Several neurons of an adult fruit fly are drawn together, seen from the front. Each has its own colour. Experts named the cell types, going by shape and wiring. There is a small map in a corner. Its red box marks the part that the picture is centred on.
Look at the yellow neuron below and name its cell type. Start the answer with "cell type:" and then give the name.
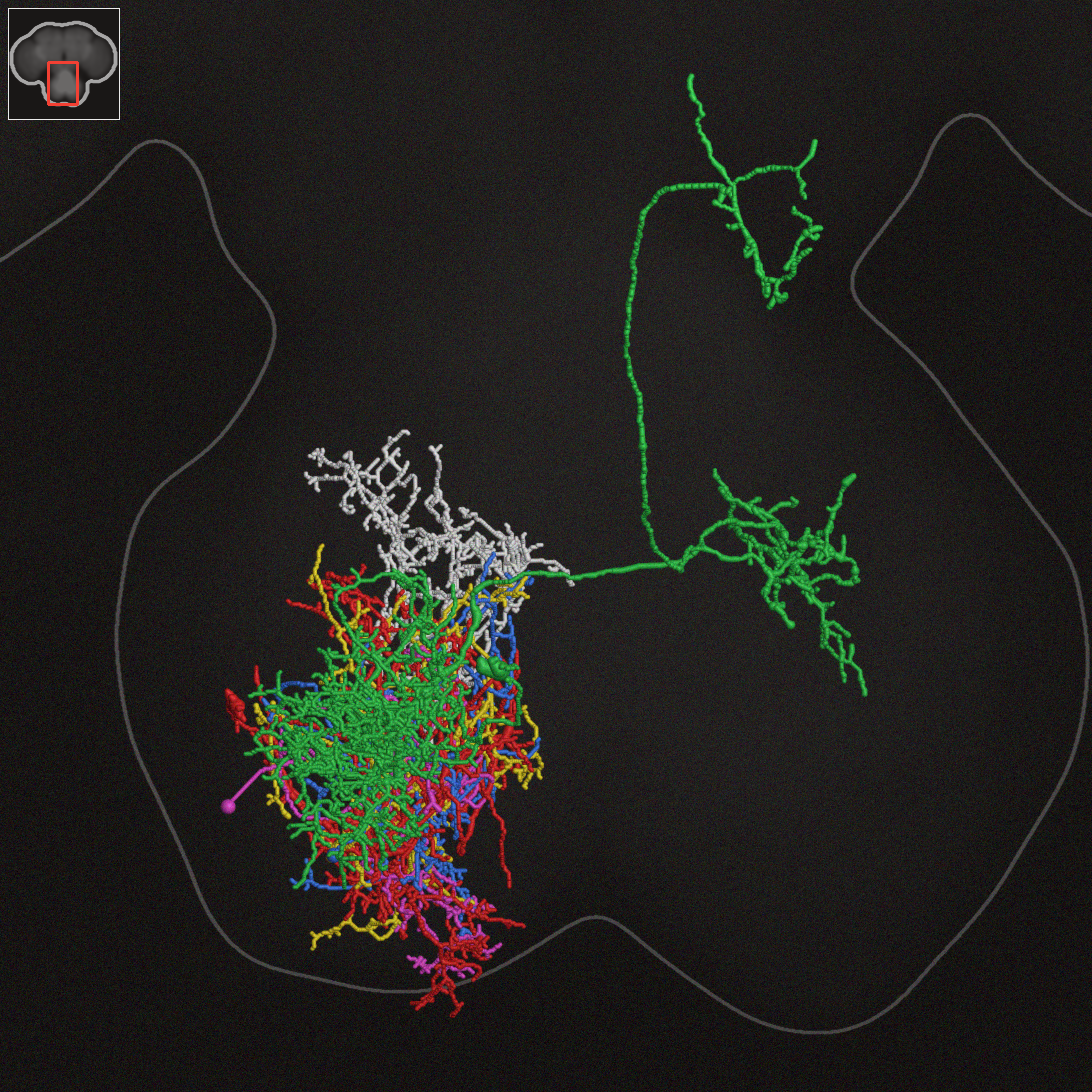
cell type: IN16B095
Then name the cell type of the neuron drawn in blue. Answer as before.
cell type: IN16B113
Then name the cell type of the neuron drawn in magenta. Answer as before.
cell type: IN16B125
